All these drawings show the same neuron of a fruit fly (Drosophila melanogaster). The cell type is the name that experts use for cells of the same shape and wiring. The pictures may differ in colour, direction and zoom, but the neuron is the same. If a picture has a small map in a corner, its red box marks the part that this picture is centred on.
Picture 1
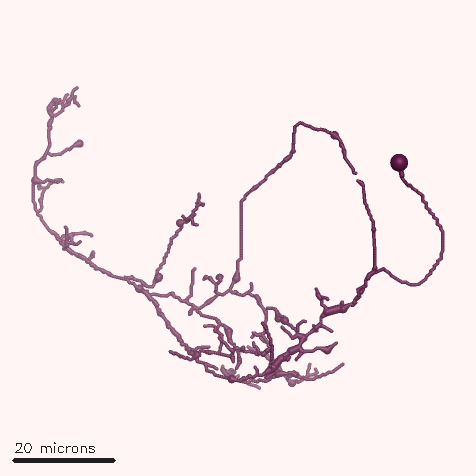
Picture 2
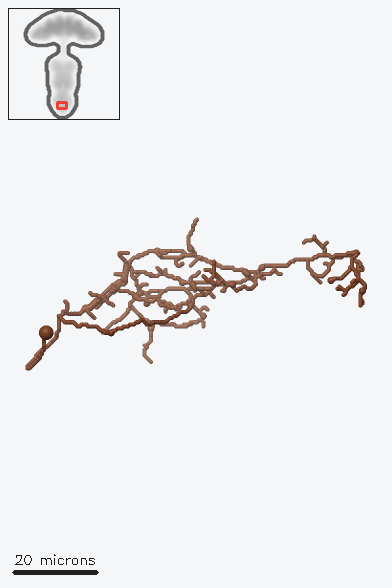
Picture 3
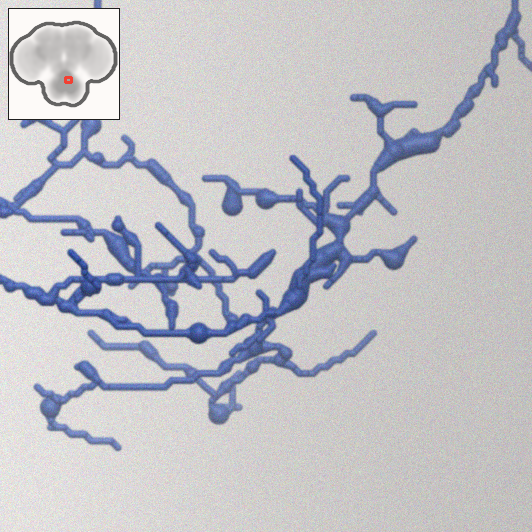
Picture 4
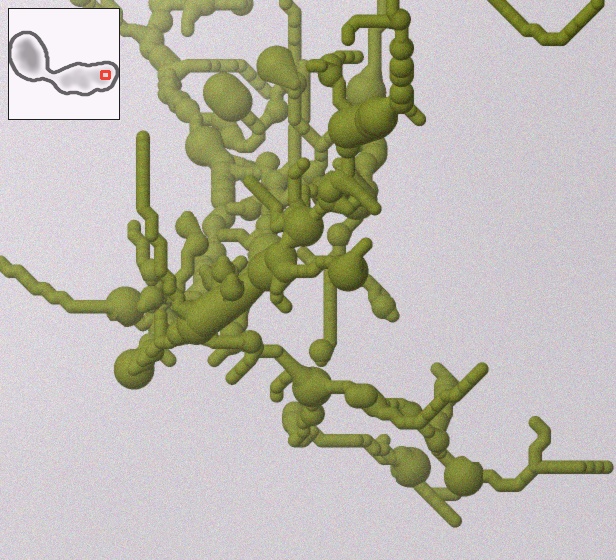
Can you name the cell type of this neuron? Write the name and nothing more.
INXXX429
